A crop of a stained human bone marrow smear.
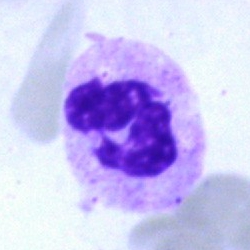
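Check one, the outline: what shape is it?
Oval, and taller than it is wide.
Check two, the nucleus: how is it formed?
It is folded into several lobes around a small pale gap.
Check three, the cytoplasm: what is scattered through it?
Fine purple dots.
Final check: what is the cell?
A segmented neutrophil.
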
